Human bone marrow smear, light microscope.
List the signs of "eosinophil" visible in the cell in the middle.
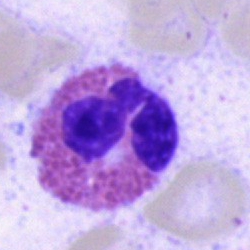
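Start with the nucleus: it is divided into two separate lobes, which come closest together at their upper ends.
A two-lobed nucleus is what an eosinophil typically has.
The chromatin in both lobes is dark purple and condensed. Now look at the cytoplasm, which is packed with coarse pinkish-red granules.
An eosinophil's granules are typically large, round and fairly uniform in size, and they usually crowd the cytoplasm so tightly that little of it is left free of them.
The coarse, densely packed granules here match that, just as the two lobes do, so this cell sits well with the name eosinophil.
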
